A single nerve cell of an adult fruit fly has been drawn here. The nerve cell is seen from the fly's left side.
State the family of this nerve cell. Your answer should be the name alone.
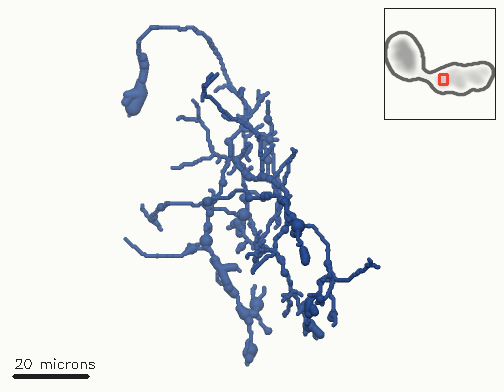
hemilineage 19A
